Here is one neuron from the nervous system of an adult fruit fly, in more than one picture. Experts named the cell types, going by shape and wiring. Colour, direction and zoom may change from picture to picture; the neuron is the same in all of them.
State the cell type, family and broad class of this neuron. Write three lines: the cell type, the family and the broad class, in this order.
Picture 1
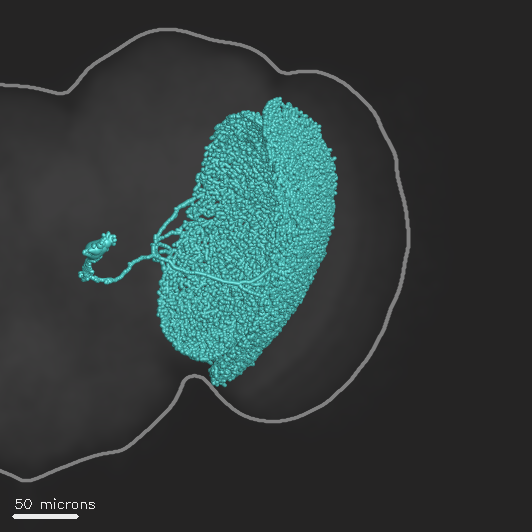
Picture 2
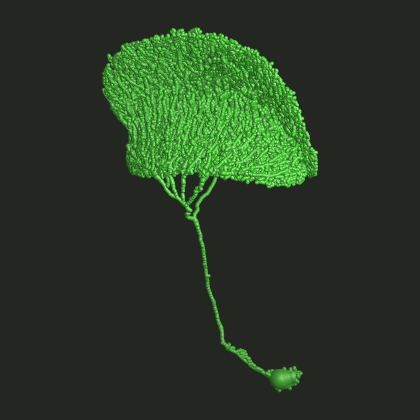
CT1
CT
optic-lobe intrinsic neuron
